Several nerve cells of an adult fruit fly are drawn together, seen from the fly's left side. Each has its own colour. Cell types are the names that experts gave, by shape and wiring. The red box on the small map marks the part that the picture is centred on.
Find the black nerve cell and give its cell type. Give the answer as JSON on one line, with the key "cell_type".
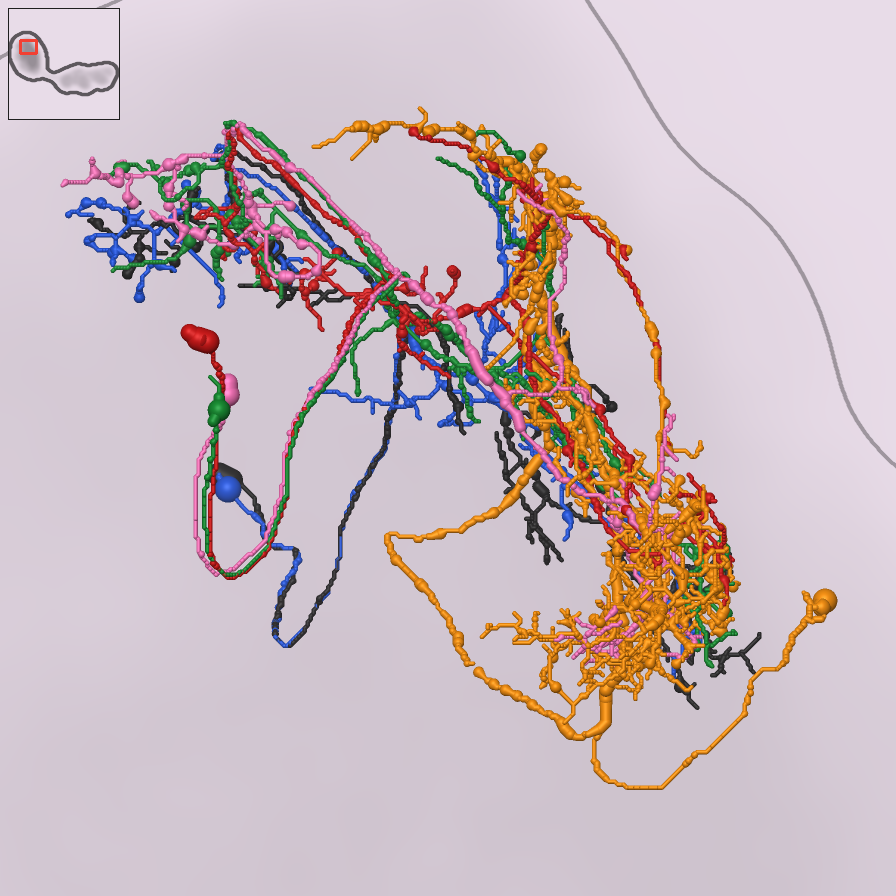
{"cell_type": "CB1337"}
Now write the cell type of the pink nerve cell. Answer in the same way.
{"cell_type": "SMP022"}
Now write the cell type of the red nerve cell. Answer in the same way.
{"cell_type": "CB3360"}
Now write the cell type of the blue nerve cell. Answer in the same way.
{"cell_type": "CL018"}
